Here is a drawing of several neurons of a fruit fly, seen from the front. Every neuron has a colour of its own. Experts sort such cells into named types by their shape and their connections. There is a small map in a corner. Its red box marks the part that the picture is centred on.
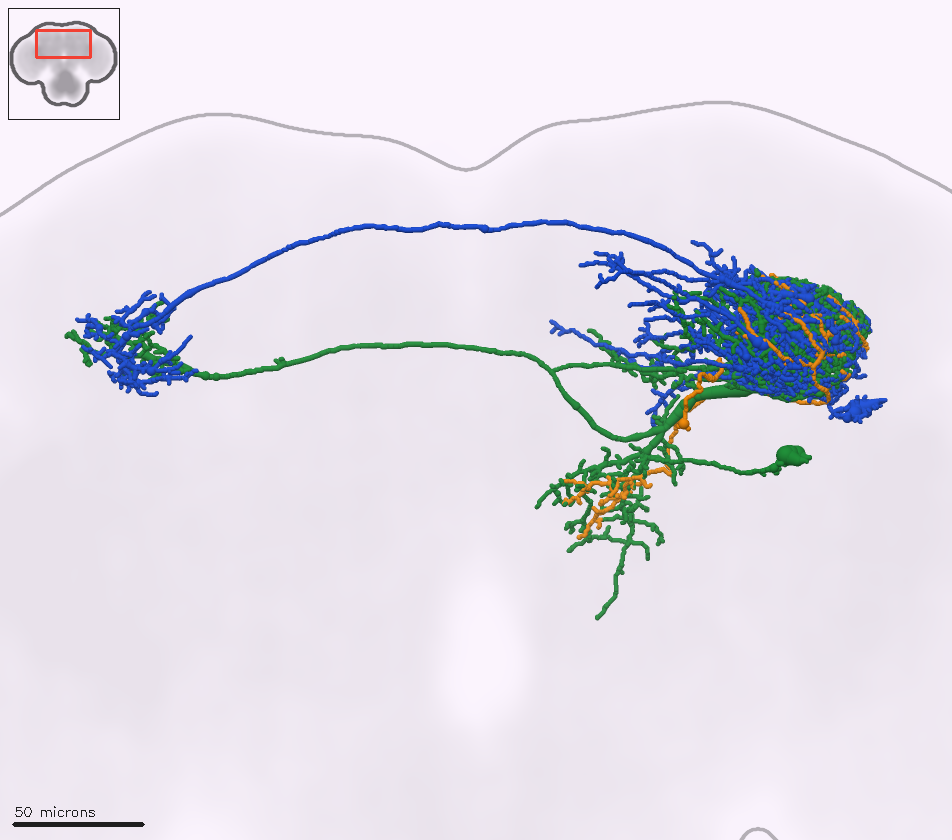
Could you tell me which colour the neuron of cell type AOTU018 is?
orange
